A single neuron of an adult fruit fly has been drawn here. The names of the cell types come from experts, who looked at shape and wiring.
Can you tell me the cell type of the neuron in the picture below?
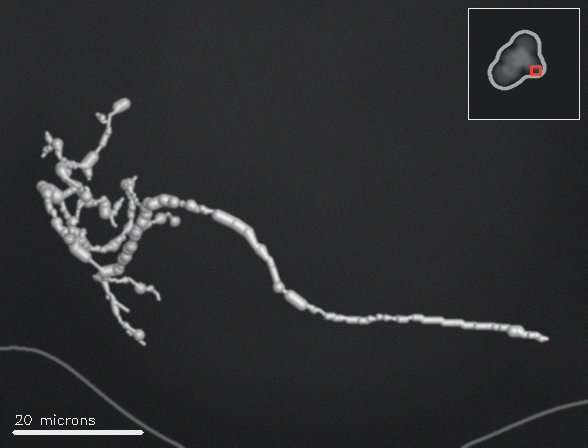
SNxx02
